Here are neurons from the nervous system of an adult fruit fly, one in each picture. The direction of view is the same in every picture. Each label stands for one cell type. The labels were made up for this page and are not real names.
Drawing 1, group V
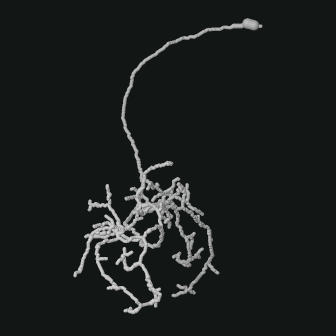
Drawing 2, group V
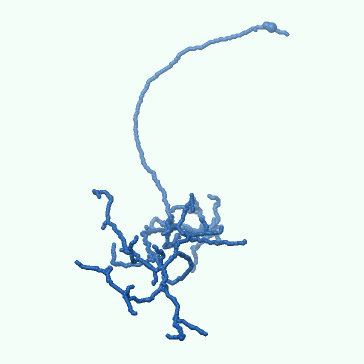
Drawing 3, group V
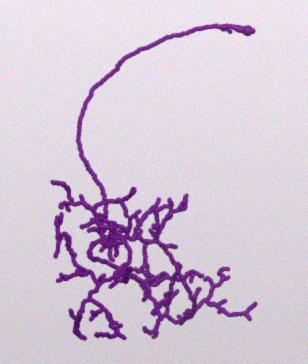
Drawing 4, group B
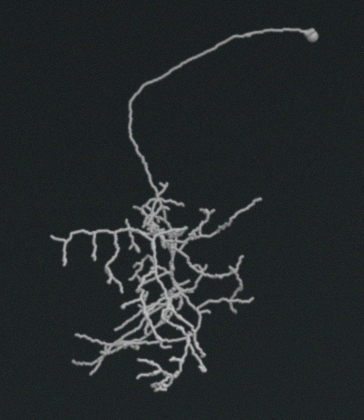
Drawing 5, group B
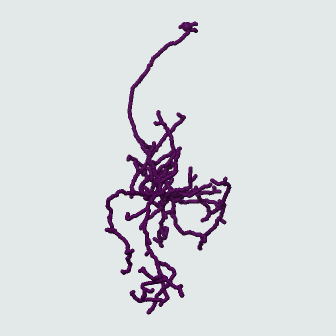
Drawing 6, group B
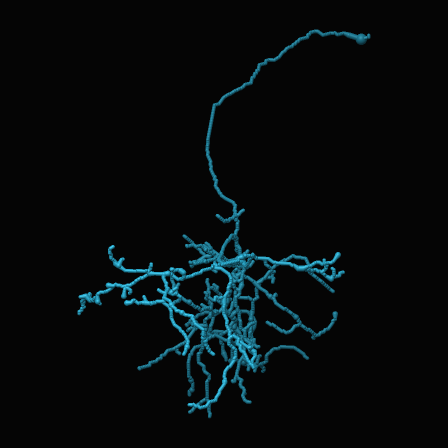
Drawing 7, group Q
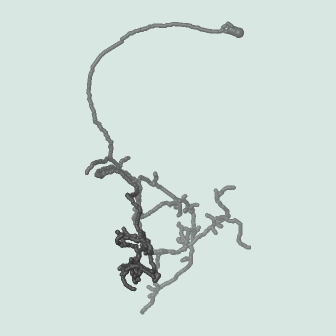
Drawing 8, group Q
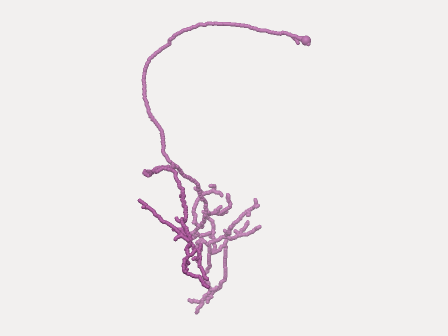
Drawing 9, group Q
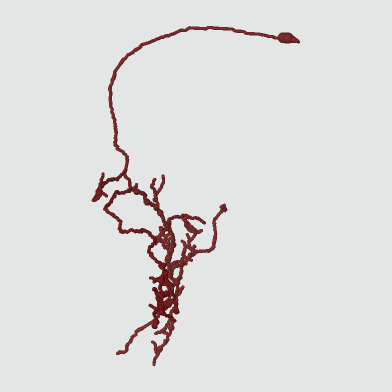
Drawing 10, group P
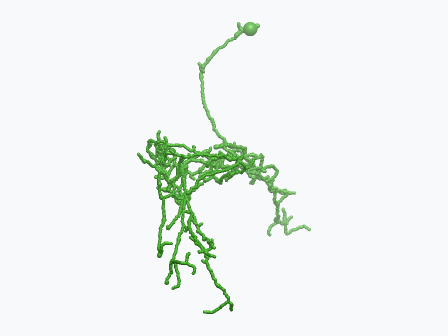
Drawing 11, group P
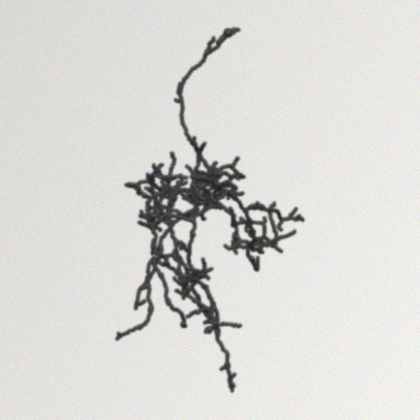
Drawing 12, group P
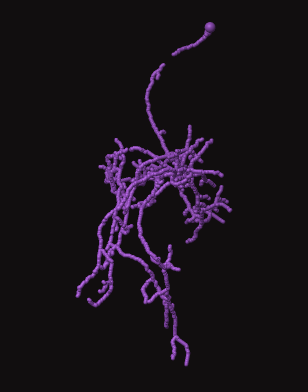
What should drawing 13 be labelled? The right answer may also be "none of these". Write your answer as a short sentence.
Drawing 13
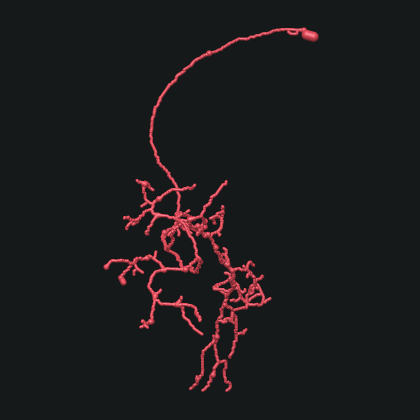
It belongs to group V.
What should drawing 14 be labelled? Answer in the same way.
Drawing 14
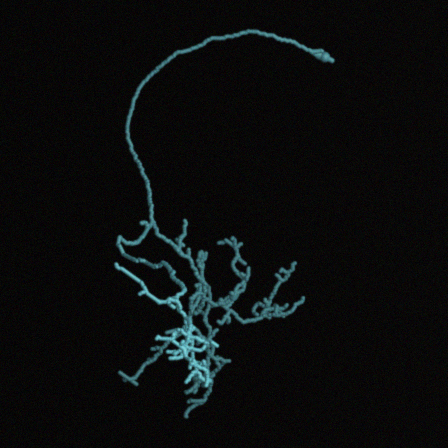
It belongs to group Q.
